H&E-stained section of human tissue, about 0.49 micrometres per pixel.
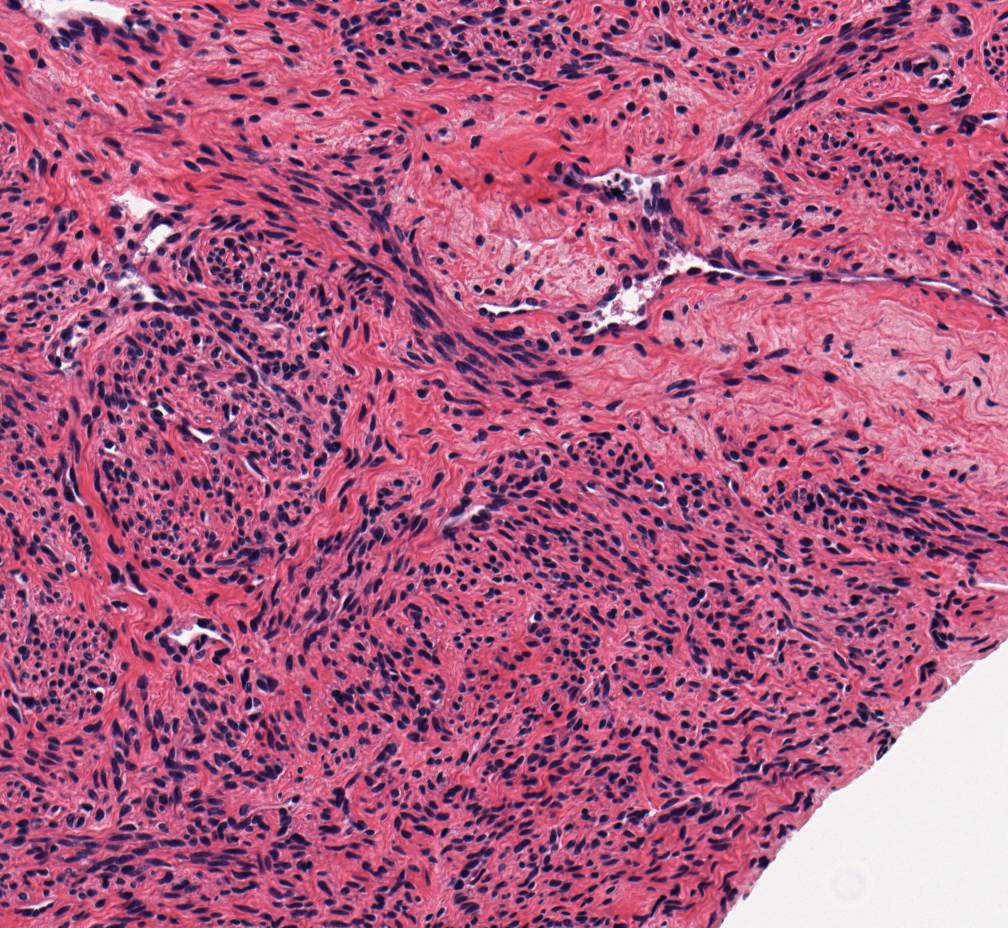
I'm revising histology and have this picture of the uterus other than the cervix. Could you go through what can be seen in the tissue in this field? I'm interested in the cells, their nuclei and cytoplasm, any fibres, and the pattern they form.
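Interlacing fascicles of spindle cells fill most of the field. Their nuclei are dark-staining, slender and elongated, with little variation in size. Cellularity is greater in the lower half than in the upper right. A few small thin-walled vessels and slit-like spaces lie in the upper centre.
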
